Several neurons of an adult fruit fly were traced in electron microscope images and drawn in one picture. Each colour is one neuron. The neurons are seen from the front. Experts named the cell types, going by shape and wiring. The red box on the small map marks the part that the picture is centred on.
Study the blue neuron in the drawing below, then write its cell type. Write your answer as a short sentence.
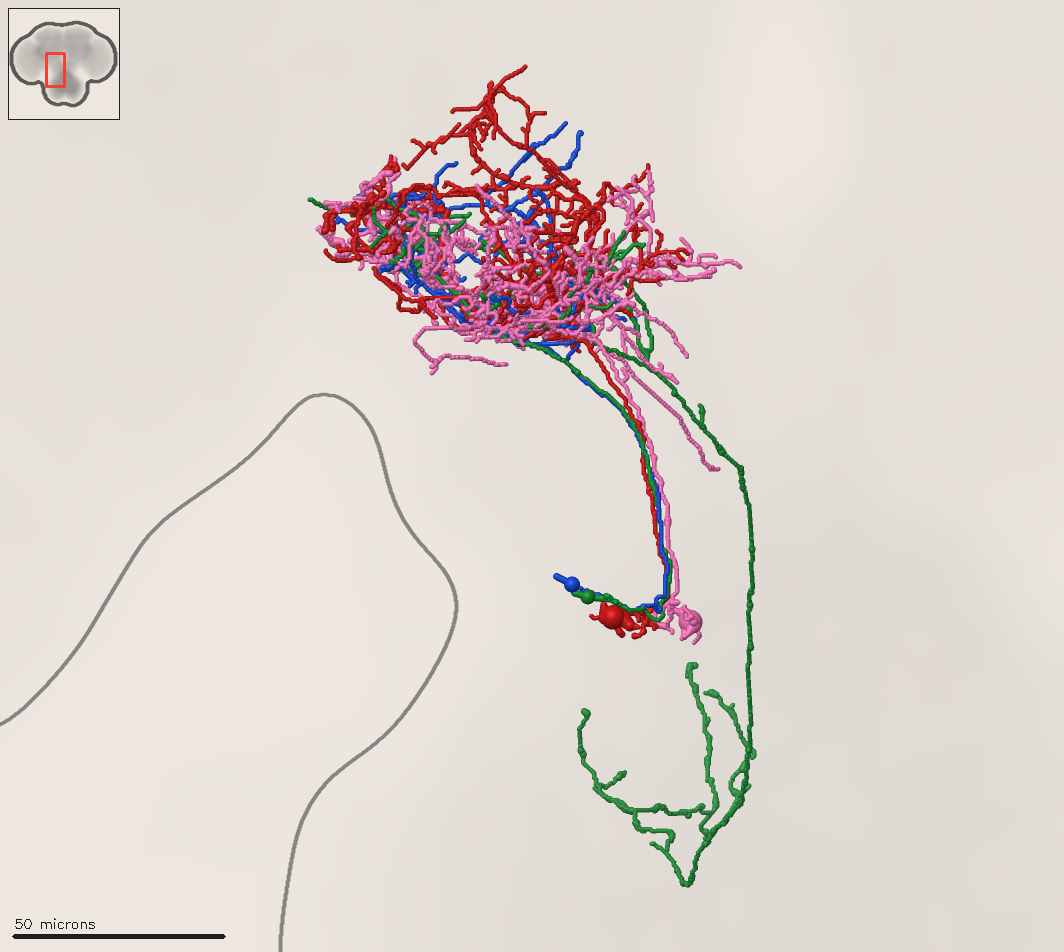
The cell type is CB1265.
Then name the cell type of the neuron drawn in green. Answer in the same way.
The cell type is DNg08.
